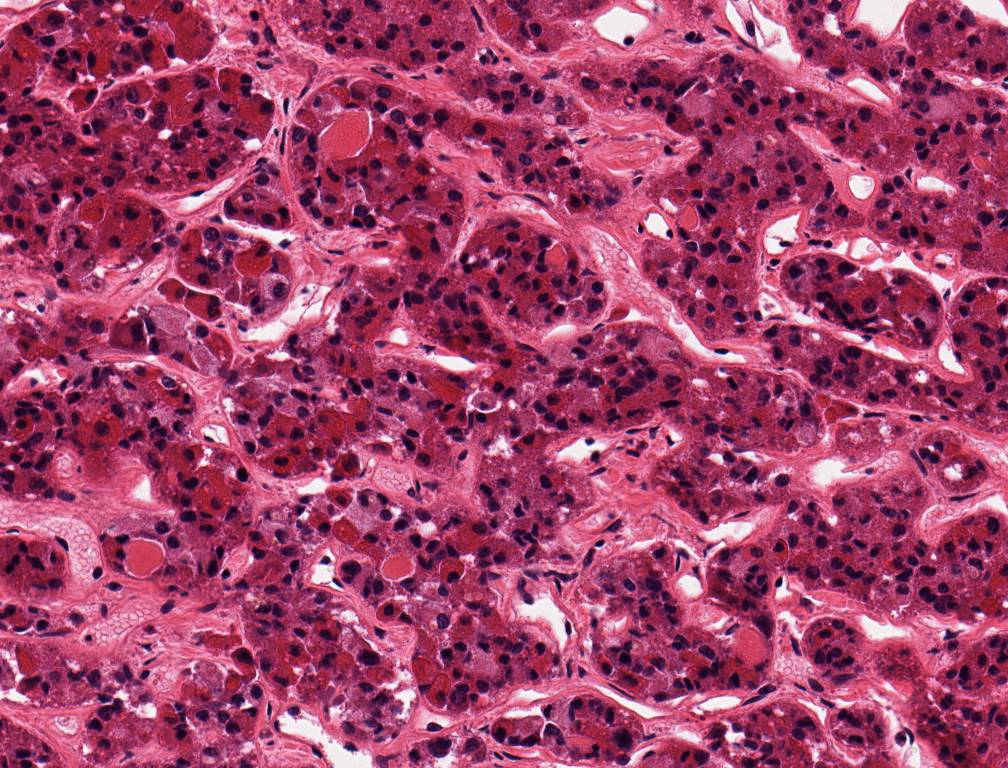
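Pituitary, H&E. Throughout, cells lie in nests and cords separated by thin fibrous septa of pale pink collagen, much lighter than the cells. Most cells have one small, round, dark nucleus. Scattered round, homogeneous pink globules sit within the nests, for example at upper left-centre and lower left.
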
